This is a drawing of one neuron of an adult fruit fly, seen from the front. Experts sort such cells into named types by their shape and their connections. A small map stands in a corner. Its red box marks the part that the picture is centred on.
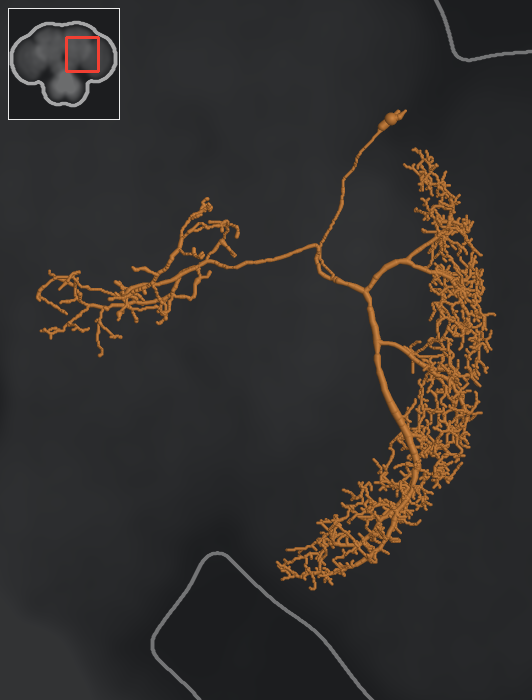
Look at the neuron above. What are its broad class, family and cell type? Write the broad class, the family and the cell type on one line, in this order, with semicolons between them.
visual projection neuron; hemilineage LHl4_posterior; LT82a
